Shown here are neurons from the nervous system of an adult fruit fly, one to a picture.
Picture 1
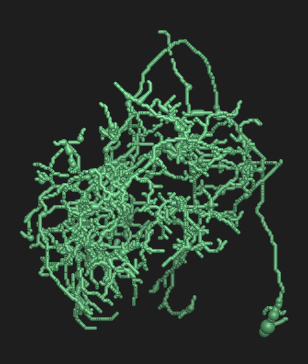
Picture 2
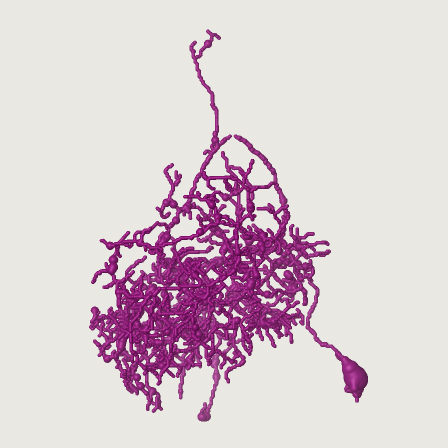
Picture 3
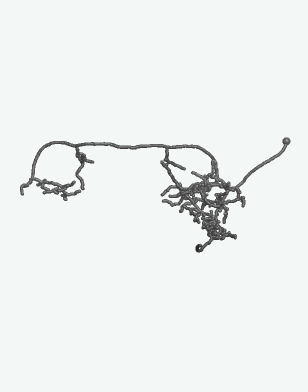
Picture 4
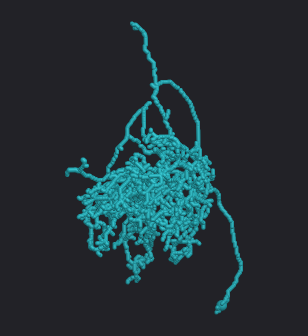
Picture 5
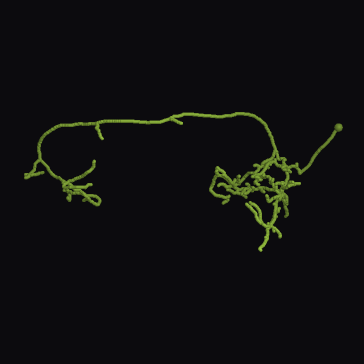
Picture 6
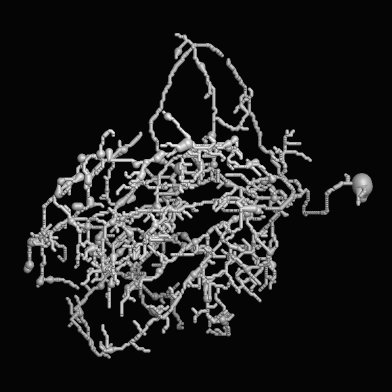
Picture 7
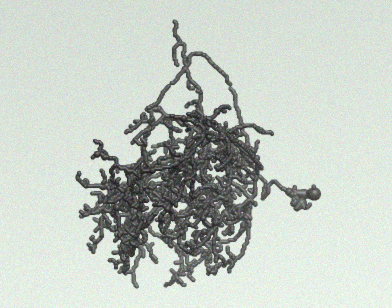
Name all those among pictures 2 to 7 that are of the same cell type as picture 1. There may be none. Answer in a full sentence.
Picture 2, picture 4, picture 6 and picture 7 are of the same cell type.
